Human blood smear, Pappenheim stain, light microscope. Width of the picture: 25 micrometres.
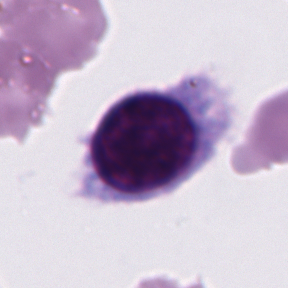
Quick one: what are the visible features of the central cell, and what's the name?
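The nucleus is round to slightly oval, with a smooth, unindented outline, and fills about 60% of the cell's area. It lies off-centre; most cytoplasm extends toward the upper right. The chromatin is dark purple and dense, faintly mottled and clumped. Fine hair-like projections line the ragged border. This is a hairy cell.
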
